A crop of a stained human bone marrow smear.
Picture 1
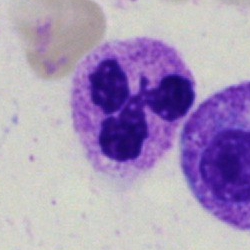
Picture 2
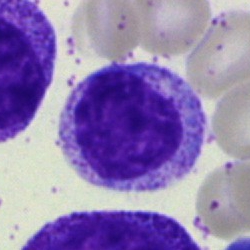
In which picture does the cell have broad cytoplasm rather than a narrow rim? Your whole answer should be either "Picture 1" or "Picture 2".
Picture 1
